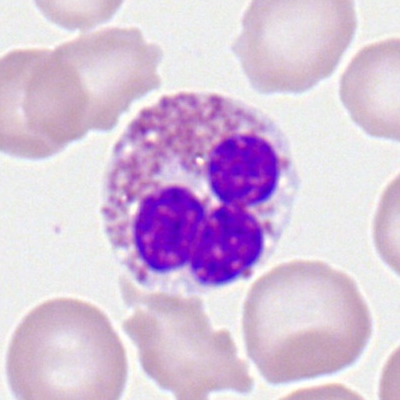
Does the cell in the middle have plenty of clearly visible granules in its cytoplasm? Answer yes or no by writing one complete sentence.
Yes, many granules can be seen in the cytoplasm of the cell.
